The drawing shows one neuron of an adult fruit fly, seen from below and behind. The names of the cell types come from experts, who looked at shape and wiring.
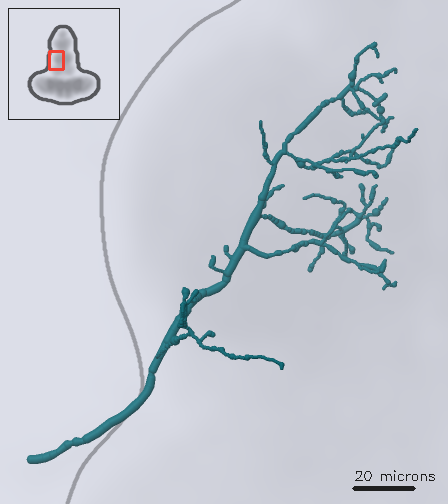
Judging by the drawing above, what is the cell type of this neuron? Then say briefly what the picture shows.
It is of cell type SNpp05. Its broad class is sensory neuron entering the nerve cord. From top to bottom in the picture it spans about 140 microns. Dozens of branch ends can be seen.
